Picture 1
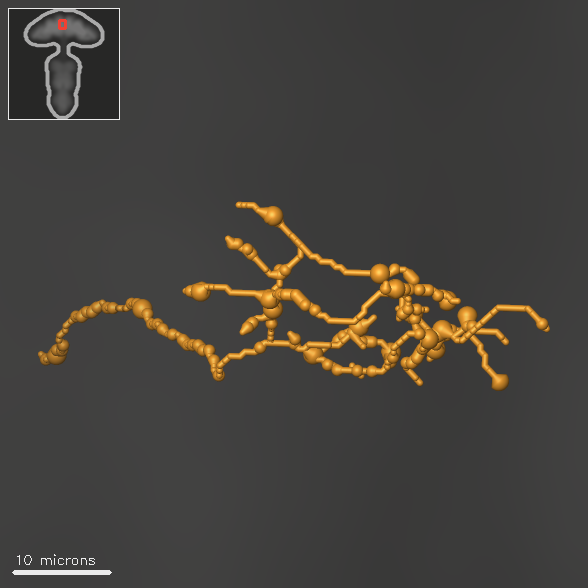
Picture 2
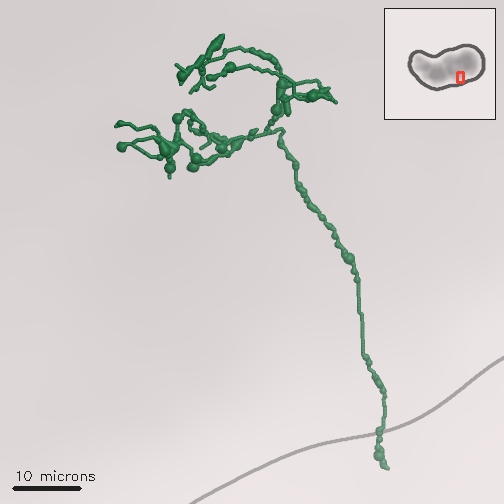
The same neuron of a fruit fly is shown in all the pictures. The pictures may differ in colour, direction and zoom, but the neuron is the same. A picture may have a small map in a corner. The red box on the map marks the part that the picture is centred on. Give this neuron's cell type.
LB1d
